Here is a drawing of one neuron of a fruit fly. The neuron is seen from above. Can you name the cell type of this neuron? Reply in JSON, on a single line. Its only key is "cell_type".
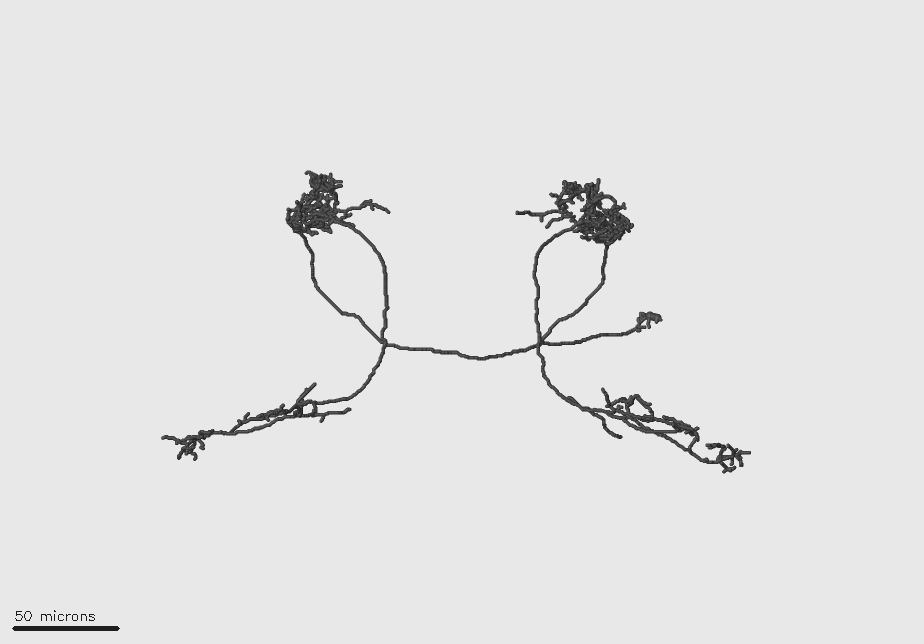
{"cell_type": "VP1l+VP3_ilPN"}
